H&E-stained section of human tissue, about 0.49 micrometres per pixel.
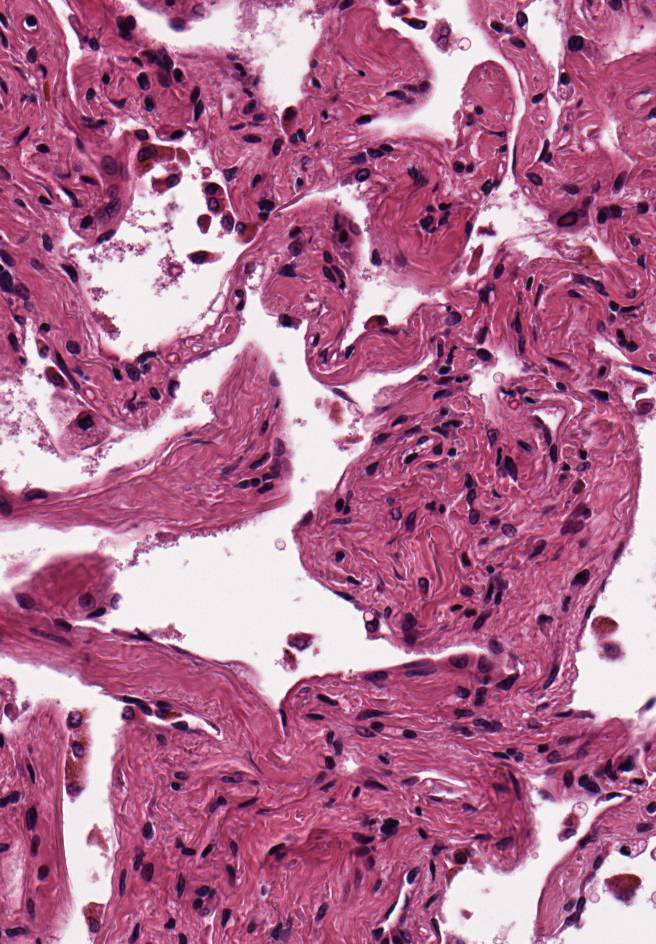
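Lung: irregular branching pink tissue bands, widened by densely eosinophilic collagen with a wavy fibre pattern, cross the whole field between empty white spaces. Cells with golden-brown granular cytoplasm lie free in the spaces, most at upper left. No dense aggregates of small round lymphocytes appear anywhere.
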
